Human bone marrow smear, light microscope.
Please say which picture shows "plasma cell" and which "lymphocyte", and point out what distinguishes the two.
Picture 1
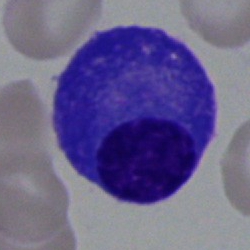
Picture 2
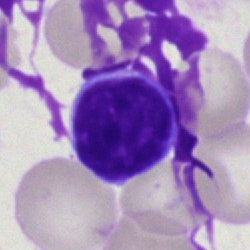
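In the first picture you have a plasma cell, and in the second a lymphocyte. The clearest difference is the amount of cytoplasm: in the plasma cell it is abundant and takes up more of the cell than the nucleus does, while the lymphocyte shows only a very thin rim around its nucleus. The colour differs too, deep blue in the plasma cell and pale blue in the lymphocyte.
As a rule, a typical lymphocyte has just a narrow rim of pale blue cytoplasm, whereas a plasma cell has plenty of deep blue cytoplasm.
Next, notice where the plasma cell's nucleus sits: off-centre, against the lower edge of the cell.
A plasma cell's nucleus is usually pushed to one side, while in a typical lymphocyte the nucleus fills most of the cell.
The plasma cell's chromatin is dense and stains a darker purple than its cytoplasm. In the lymphocyte, no distinct nucleoli show in the nucleus, and no granules show in the cytoplasm. Both outlines are rounded: the plasma cell is round to slightly oval, the lymphocyte round and smooth. Around the plasma cell you can also see pale red cells lying close by without overlapping it.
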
